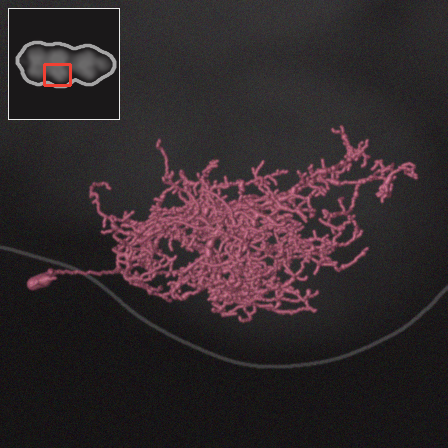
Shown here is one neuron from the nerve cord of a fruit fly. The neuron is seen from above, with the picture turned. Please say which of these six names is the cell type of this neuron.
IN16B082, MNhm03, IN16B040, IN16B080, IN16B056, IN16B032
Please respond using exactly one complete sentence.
This neuron falls under the cell type IN16B032.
